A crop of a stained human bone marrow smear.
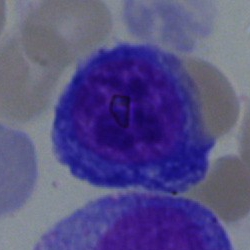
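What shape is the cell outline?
Roughly round, with a slightly uneven, bumpy edge.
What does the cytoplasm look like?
Deep blue, with no distinct granules.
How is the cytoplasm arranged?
It forms a rim around the nucleus, widest along the bottom of the cell.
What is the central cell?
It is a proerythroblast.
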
